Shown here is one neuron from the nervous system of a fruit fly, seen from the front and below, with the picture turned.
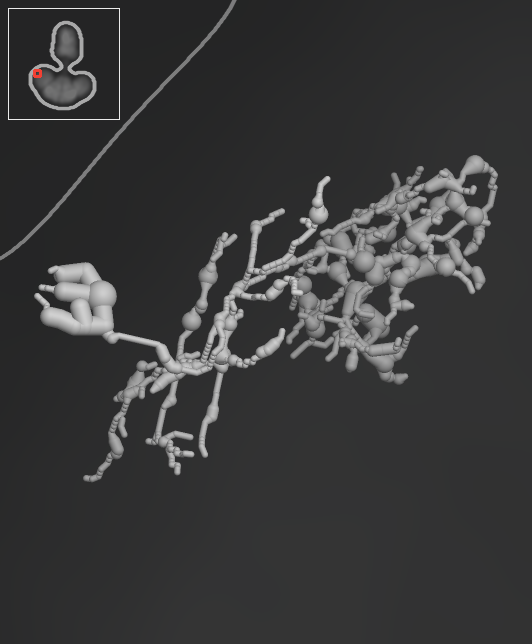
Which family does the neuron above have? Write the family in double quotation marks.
"Dm"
